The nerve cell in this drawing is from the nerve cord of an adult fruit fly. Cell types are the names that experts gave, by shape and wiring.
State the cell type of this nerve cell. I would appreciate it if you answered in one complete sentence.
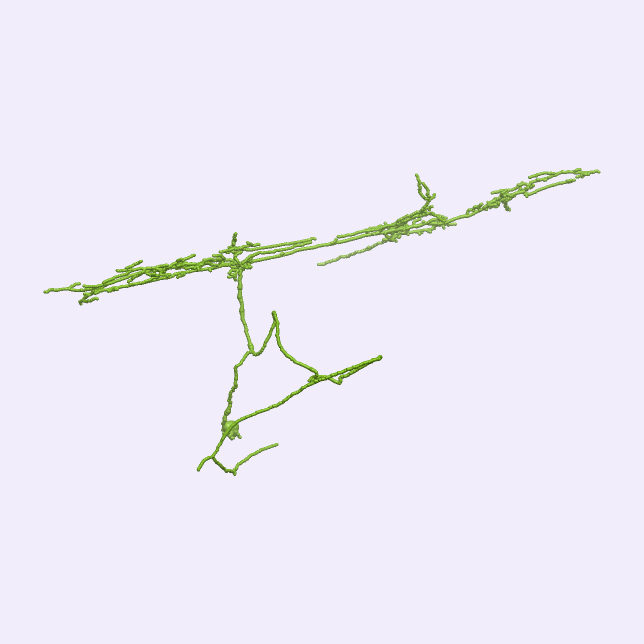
The nerve cell here falls under cell type ENXXX226.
